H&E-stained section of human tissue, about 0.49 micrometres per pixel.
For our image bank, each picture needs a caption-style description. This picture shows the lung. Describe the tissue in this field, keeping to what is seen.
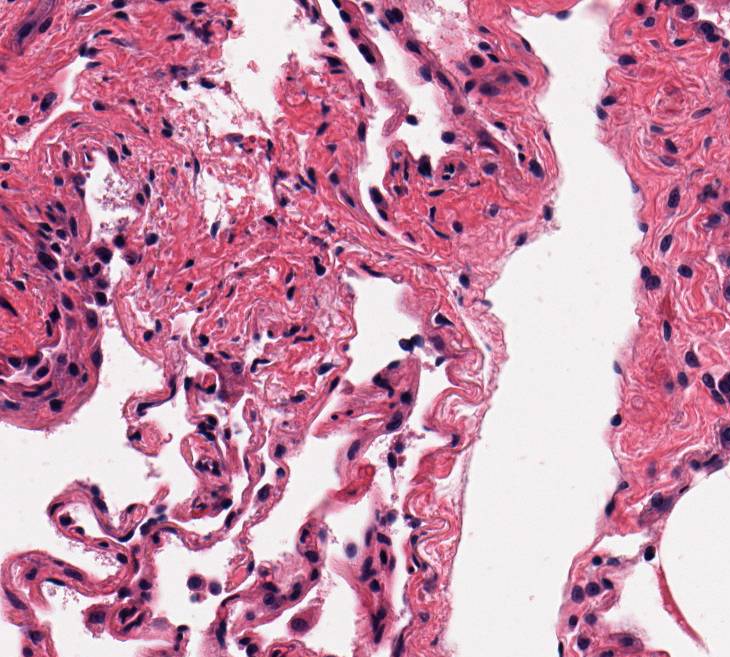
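Lower left: thin branching septa enclosing many small empty spaces. Upper left edge: thick curved wall, its elongated nuclei aligned parallel to the curve. Nuclei mostly small, dark, oval to spindle-shaped. No glands anywhere in field.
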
